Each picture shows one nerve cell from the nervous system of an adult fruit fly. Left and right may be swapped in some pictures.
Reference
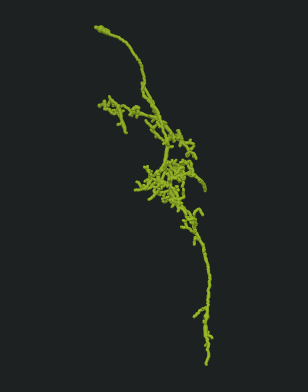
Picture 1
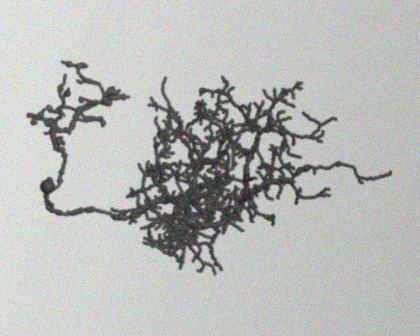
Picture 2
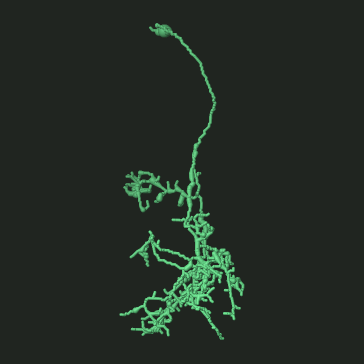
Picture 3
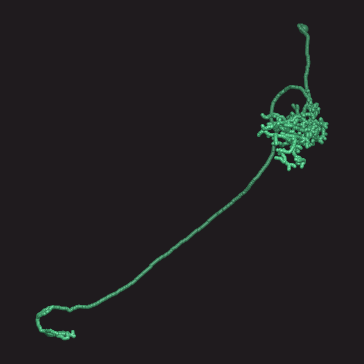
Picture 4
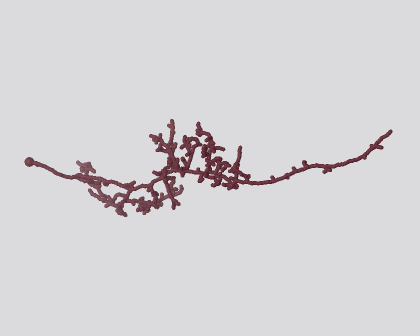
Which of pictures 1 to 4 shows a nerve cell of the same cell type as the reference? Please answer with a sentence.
Picture 4 is of the same cell type.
